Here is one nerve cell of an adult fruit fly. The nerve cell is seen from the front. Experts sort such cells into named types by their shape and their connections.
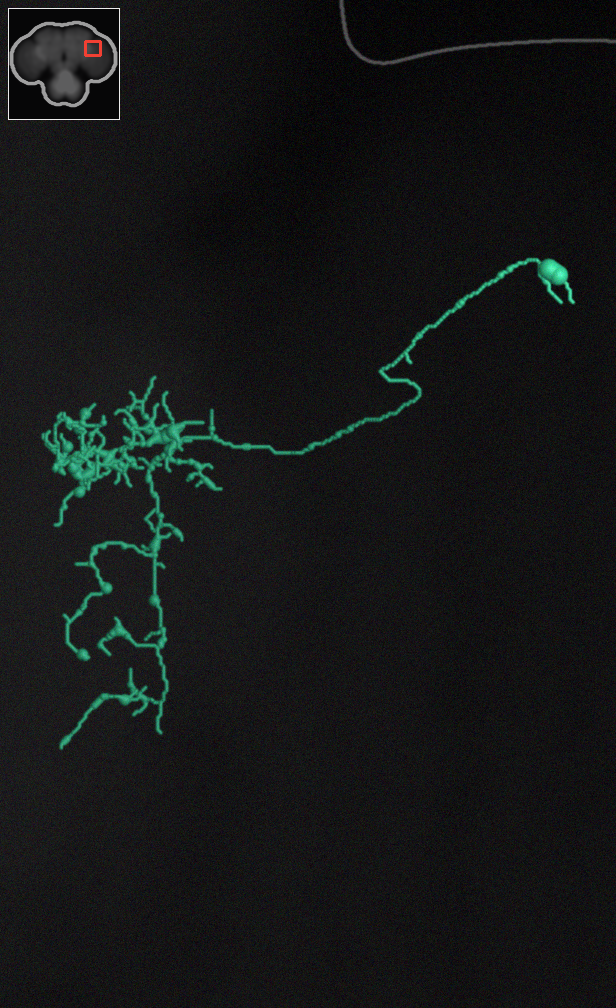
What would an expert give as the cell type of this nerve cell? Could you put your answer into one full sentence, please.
On the level of cell type, this nerve cell is Tm24.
